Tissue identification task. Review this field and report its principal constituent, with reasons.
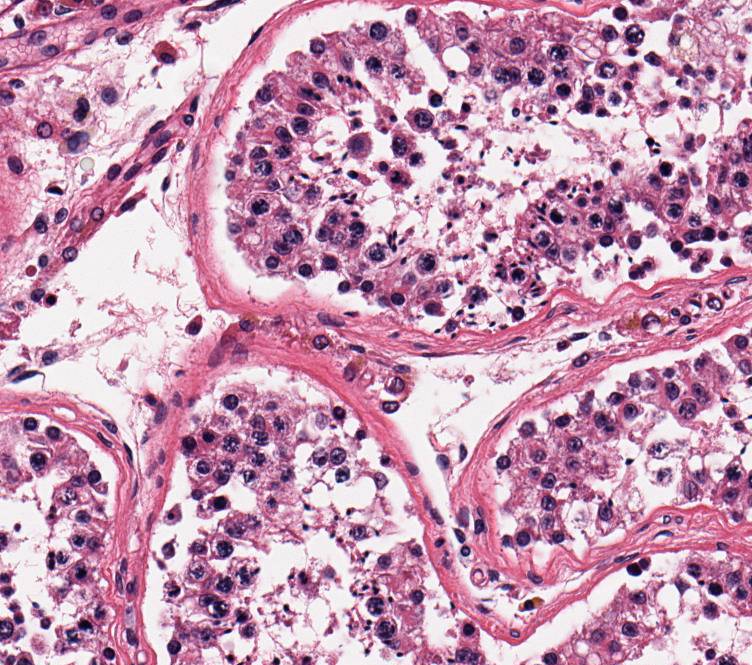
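This is seminiferous tubule; see how its tubules are packed with several layers of germ cells, many of them spermatocytes with large round nuclei and coarse, clumped chromatin.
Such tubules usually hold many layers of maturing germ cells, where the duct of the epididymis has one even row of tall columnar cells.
Toward the interior of the upper right tubule, small, dark, condensed spermatid nuclei cluster.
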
